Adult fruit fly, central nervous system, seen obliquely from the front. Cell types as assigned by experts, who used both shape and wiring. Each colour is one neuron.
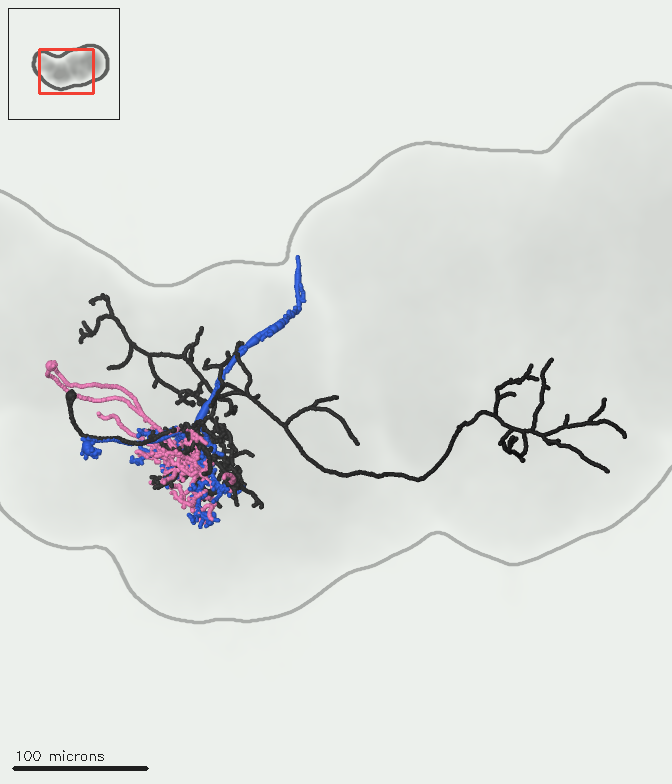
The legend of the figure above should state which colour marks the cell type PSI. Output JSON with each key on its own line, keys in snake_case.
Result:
{
 "colour": "blue"
}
